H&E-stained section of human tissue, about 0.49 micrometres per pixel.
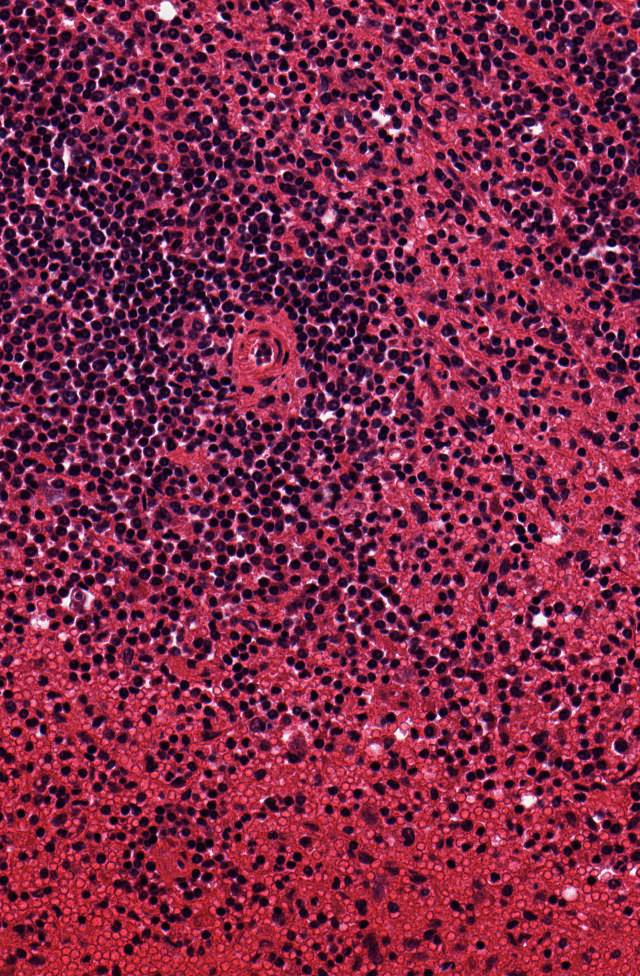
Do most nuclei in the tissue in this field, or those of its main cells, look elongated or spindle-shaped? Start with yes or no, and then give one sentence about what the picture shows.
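No. The lymphocytes have round, darkly stained nuclei with very scant cytoplasm.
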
